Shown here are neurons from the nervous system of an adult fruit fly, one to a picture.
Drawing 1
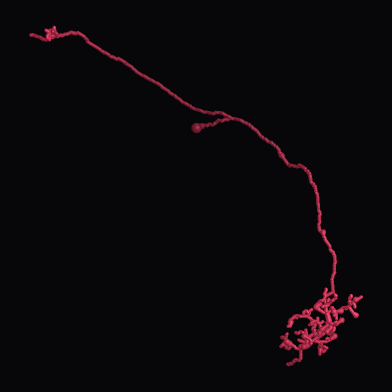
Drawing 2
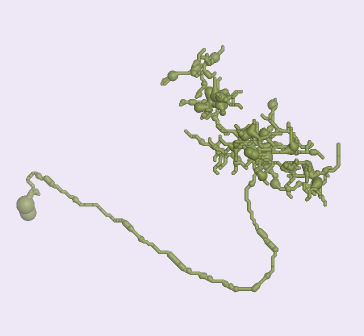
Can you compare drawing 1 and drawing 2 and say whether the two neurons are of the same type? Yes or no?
no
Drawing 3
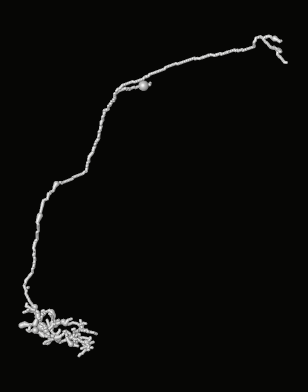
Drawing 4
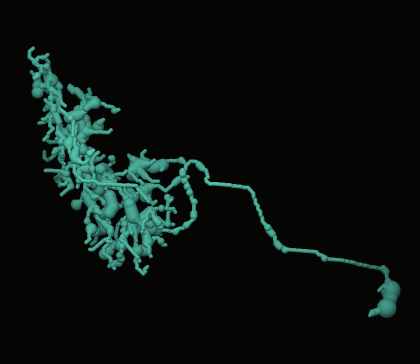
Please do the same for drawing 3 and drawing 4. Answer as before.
no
